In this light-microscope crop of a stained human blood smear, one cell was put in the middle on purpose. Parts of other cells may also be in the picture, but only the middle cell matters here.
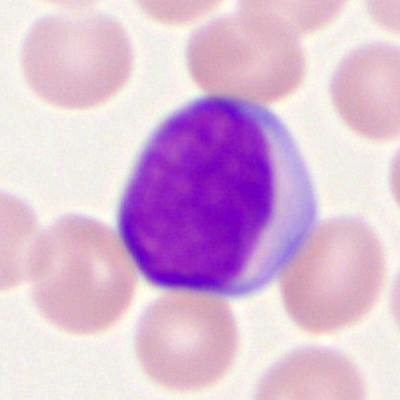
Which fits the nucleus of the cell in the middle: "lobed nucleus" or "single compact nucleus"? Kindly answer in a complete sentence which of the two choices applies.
There is a single undivided, compact nucleus of round, oval or kidney shape in the cell.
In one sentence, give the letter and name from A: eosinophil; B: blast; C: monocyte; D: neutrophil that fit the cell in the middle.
Identification: the cell in the middle is a blast, matching option B.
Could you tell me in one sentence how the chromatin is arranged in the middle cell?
One feature to record is coarsely clumped chromatin.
